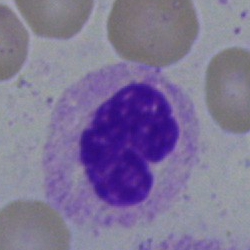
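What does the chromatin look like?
Dense and dark purple, with a few small paler spots.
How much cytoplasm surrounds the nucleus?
A wide rim of pale lilac on all sides, with no vacuoles seen.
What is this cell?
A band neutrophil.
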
